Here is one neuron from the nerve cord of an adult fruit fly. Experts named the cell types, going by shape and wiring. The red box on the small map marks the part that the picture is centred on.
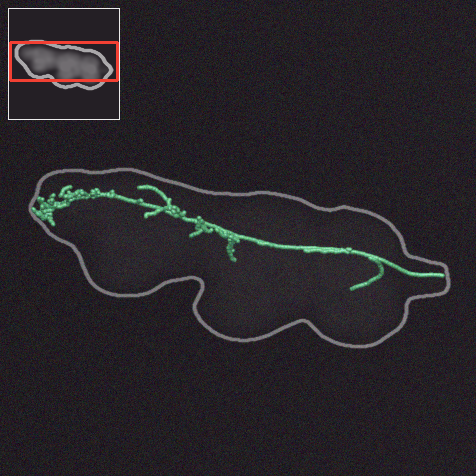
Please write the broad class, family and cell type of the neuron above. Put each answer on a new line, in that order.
descending neuron
hemilineage SMPpv2_dorsal
DNpe036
